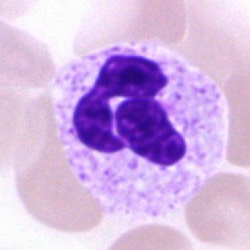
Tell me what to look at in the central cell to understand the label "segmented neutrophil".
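In keeping with a segmented neutrophil, the nucleus is lobed, its lobes curling around a small pale gap near the middle of the cell.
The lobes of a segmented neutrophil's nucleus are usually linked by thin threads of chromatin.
The chromatin is dense and dark purple throughout. Fine purple granules are spread evenly through the cytoplasm, which forms a wide pale lilac rim around the nucleus.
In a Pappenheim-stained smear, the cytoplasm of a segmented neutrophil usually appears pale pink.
The lilac tint of the cytoplasm here is what does not match that pale pink.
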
